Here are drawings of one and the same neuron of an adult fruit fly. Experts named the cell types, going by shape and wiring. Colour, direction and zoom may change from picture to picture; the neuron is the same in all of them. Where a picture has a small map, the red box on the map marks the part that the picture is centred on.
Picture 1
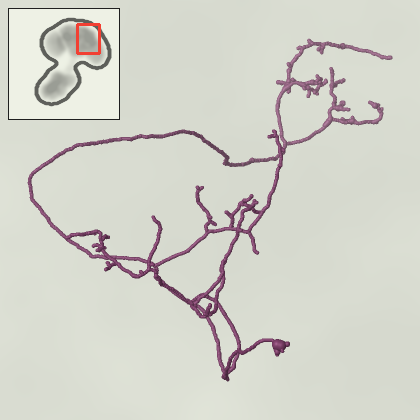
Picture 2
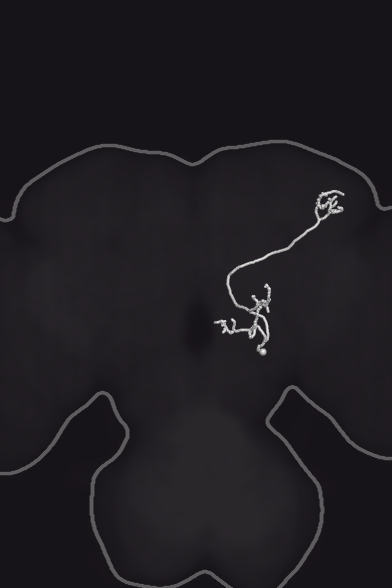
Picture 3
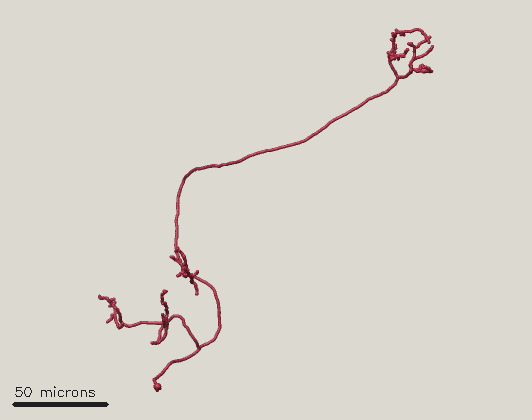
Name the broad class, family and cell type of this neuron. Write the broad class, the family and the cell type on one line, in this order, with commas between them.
central-brain intrinsic neuron, hemilineage ALv1, M_vPNml84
